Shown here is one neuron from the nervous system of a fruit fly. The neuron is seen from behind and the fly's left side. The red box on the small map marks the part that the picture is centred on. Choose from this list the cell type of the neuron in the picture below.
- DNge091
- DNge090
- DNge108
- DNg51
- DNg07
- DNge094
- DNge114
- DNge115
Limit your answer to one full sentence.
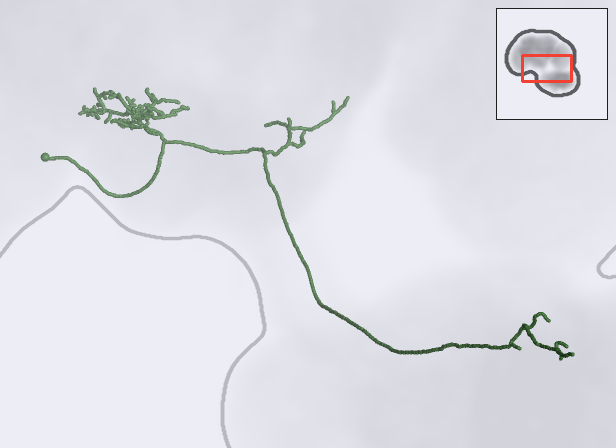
Typed by cell type, the neuron is DNg07.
